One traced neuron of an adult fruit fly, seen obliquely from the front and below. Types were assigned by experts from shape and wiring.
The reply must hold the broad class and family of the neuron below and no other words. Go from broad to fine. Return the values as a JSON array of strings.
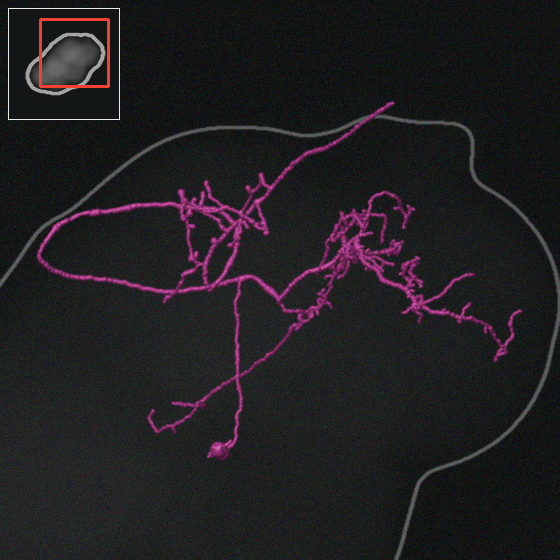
["ascending neuron", "hemilineage 02A"]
